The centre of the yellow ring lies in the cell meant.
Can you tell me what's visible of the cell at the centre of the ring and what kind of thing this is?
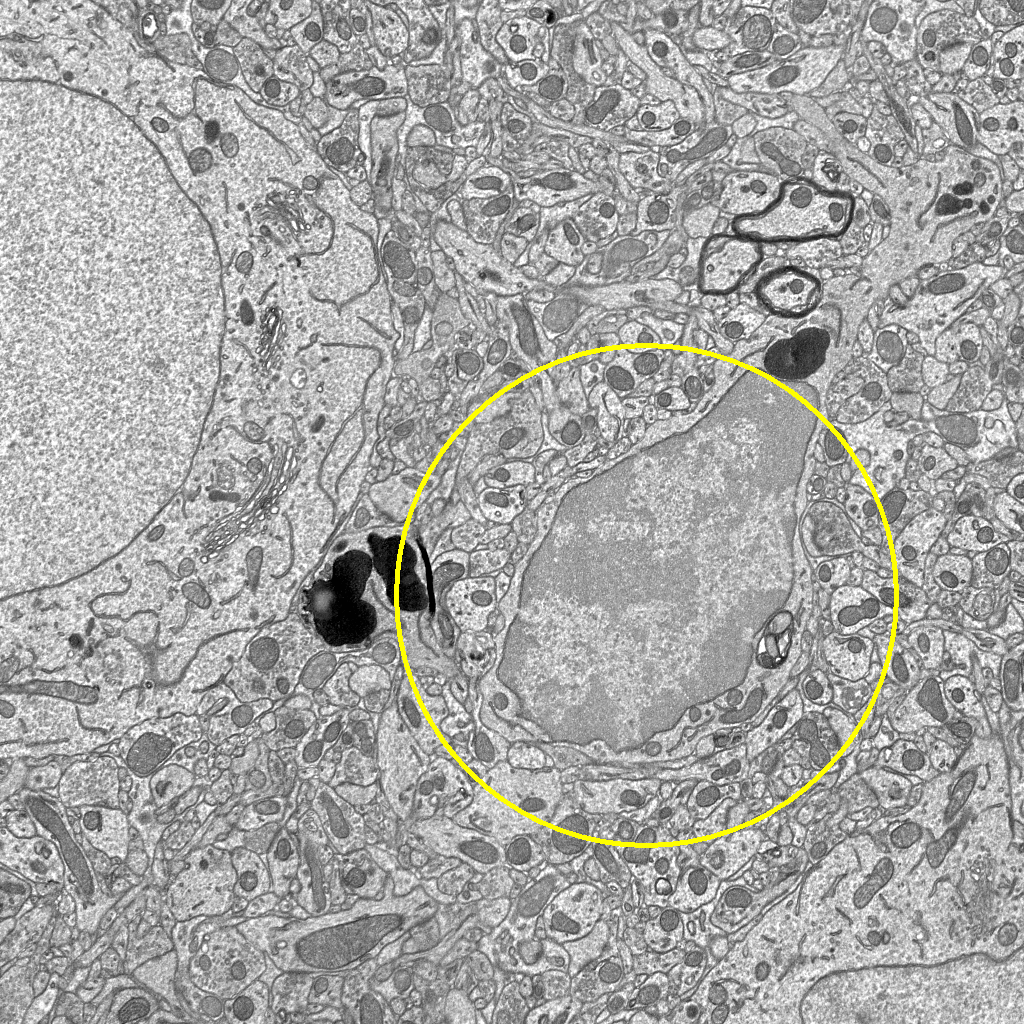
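Nucleus elongated and angular, long axis upper right to lower left. No distinct nucleolus. Envelope without deep infoldings. Small membrane-bound profile with clear spaces against lower-right nuclear edge. This is a microglial cell.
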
